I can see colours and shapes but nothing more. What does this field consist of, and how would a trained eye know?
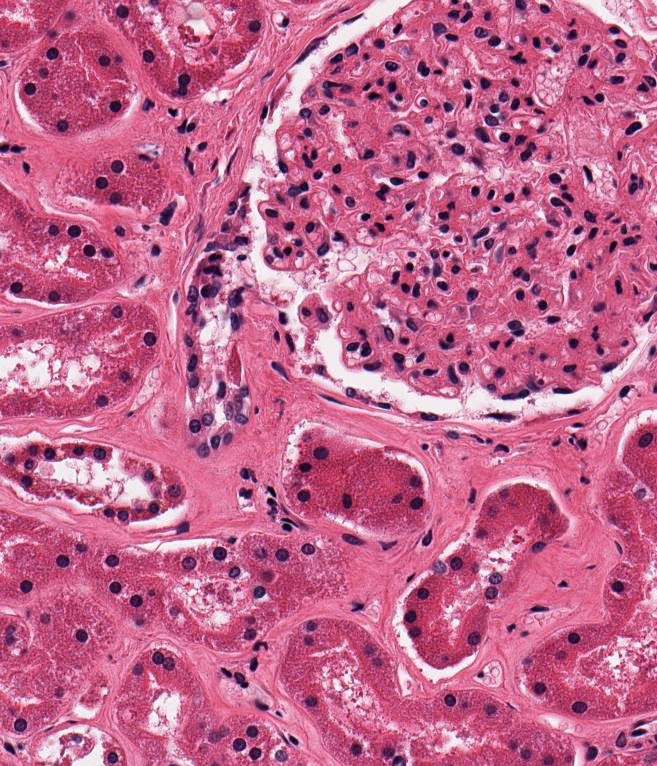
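Mostly, the field shows the cortical labyrinth of the kidney. Round and oval tubule profiles fill the left side and lower part, lined by cuboidal cells with abundant granular pink cytoplasm.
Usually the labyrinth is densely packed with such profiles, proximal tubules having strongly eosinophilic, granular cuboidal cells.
A large rounded glomerulus occupies the upper right, and a thin clear crescent of space separates its tuft from the capsule along the left and lower borders.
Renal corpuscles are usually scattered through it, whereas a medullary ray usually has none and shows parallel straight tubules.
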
